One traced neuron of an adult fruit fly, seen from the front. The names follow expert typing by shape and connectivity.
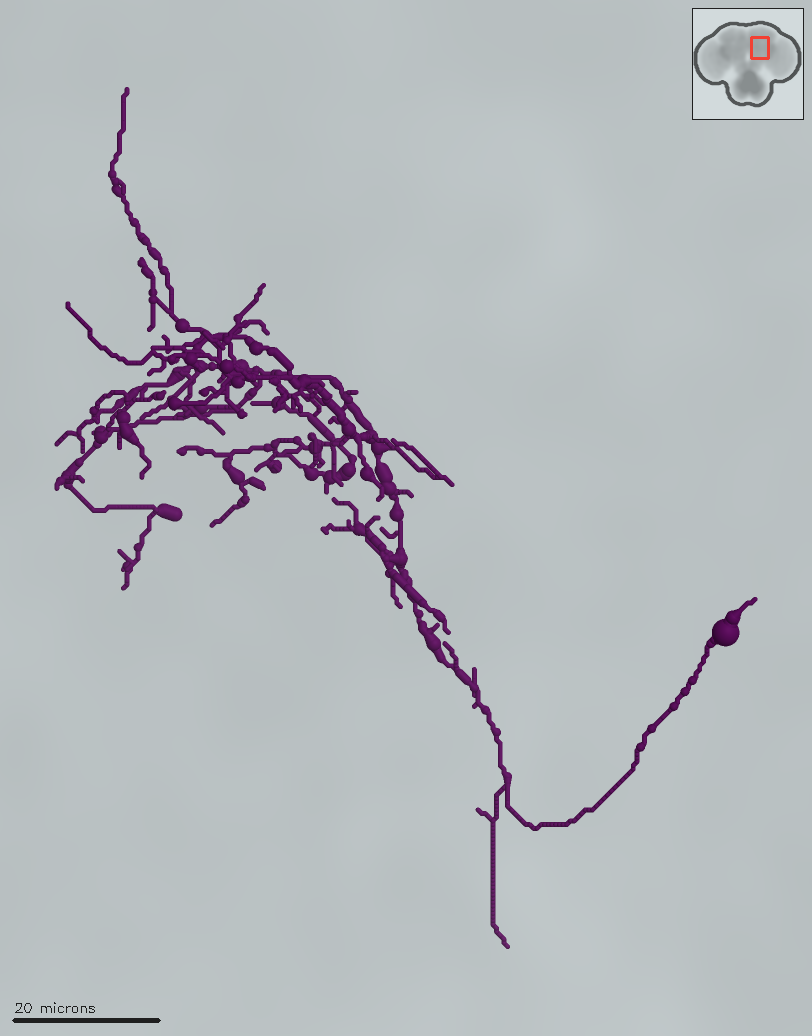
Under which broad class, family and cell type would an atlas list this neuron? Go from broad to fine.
central-brain intrinsic neuron; hemilineage LALa1_anterior; LAL067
